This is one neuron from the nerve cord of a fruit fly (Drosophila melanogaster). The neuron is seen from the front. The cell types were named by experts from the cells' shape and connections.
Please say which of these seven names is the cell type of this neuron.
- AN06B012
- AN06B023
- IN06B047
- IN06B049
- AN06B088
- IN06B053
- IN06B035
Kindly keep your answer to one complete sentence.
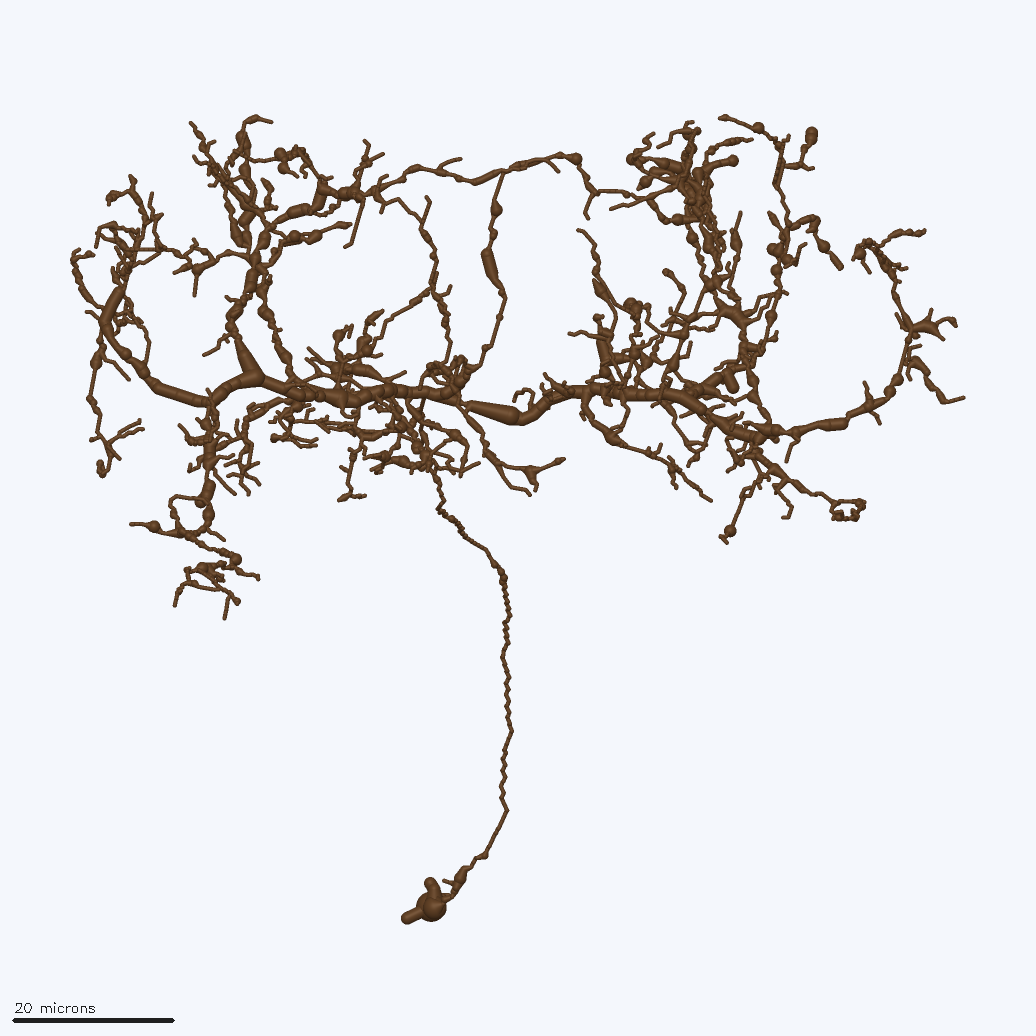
This neuron falls under the cell type IN06B049.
